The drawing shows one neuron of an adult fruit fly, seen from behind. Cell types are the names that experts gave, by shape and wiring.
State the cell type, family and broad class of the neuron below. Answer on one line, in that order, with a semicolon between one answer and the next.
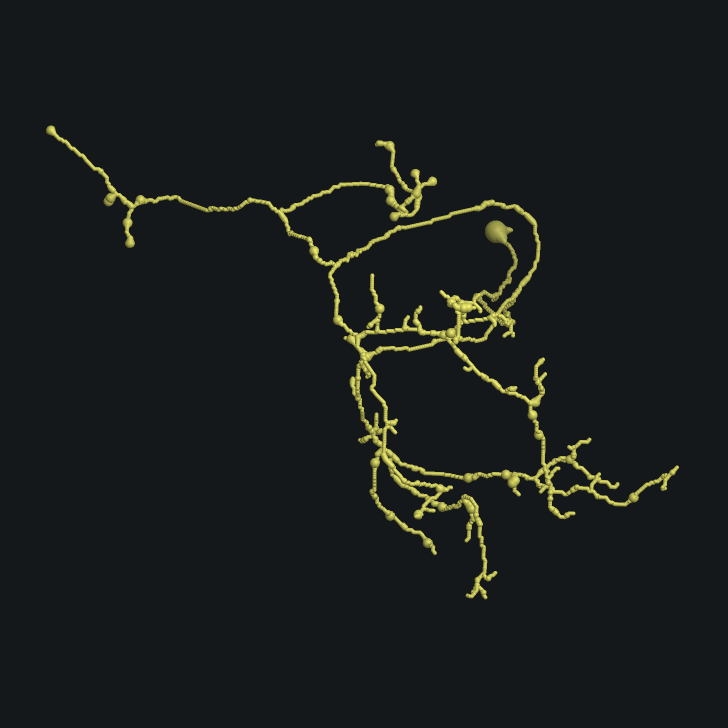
PS095; hemilineage PSa1; central-brain intrinsic neuron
